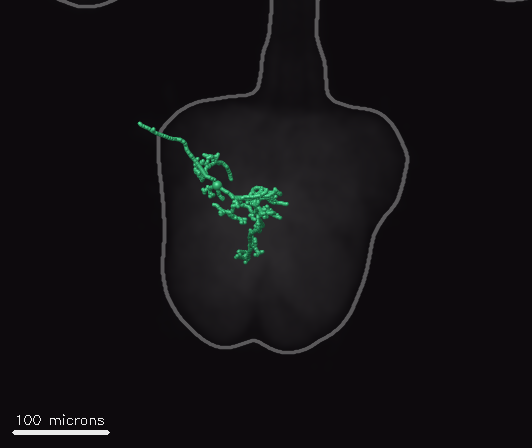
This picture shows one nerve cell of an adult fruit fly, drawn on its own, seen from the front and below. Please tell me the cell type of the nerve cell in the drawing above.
SNpp30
